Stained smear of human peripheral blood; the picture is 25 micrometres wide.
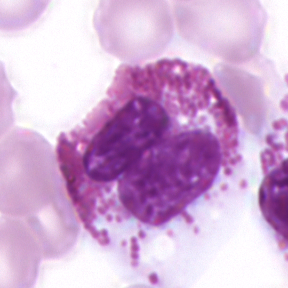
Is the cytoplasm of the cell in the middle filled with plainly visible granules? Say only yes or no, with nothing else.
Yes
